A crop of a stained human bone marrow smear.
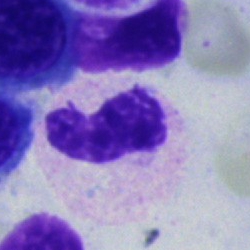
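Band neutrophil at the centre, and what strikes me first is its nucleus: stretched side to side, irregular, notched along the upper edge. The chromatin looks dark purple and coarsely clumped. Because the nucleus sits high in the cell, a wider band of cytoplasm lies below it, holding fine, evenly scattered pinkish granules.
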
